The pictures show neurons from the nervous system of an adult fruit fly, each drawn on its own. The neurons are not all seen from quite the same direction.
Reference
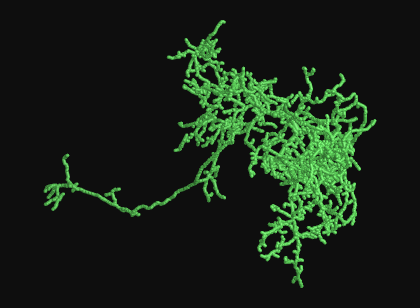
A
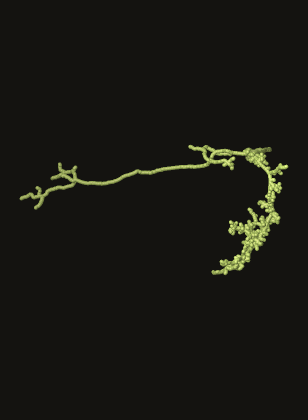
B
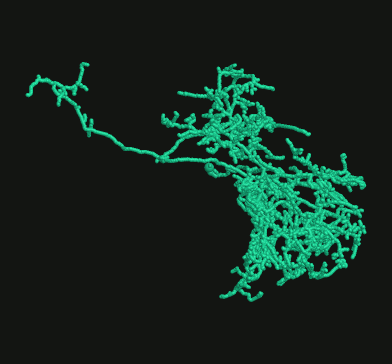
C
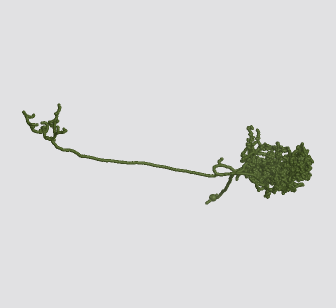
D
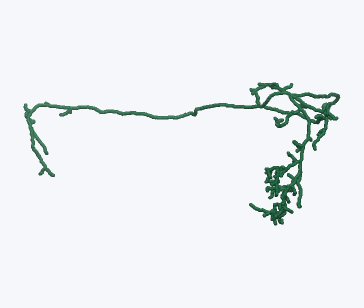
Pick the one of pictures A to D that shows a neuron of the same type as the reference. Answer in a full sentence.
The neuron in picture B is of the same cell type.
